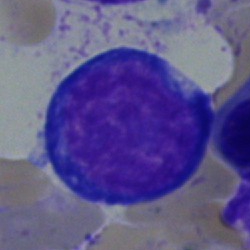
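Proerythroblast, central cell, stained bone marrow smear. Outline round and smooth. Chromatin finely textured, not clumped. Cytoplasm deep blue, only a thin rim around the nucleus.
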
